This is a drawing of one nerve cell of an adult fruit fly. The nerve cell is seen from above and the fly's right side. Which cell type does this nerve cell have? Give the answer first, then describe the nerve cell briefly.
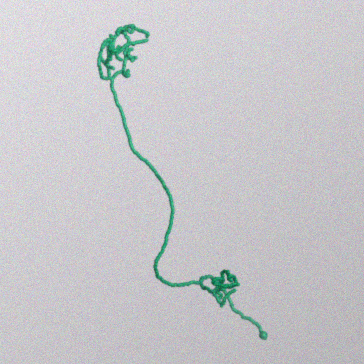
The cell type is M_vPNml86. This is a central-brain intrinsic neuron. Its cell body lies at the lower right of the picture. In this view it is taller than it is wide.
